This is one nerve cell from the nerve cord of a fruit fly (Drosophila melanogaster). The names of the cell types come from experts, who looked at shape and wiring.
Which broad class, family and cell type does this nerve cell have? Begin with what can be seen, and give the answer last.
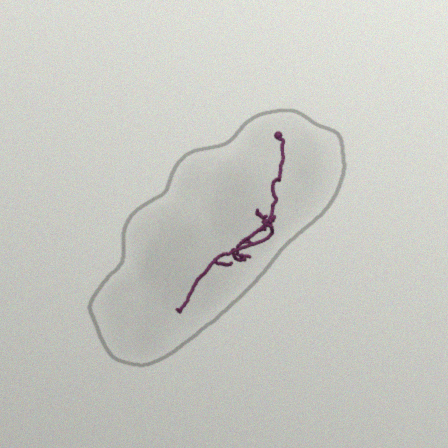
As drawn here it is taller than it is wide. Its broad class is nerve-cord intrinsic neuron. The family is hemilineage 06A. The cell type is IN06A136.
